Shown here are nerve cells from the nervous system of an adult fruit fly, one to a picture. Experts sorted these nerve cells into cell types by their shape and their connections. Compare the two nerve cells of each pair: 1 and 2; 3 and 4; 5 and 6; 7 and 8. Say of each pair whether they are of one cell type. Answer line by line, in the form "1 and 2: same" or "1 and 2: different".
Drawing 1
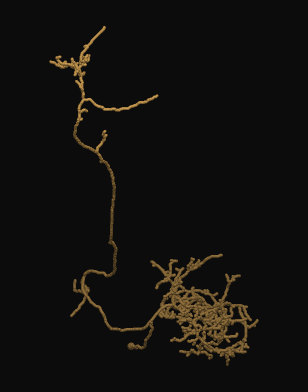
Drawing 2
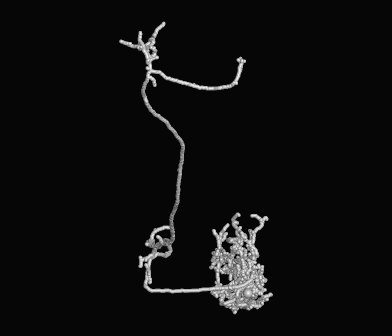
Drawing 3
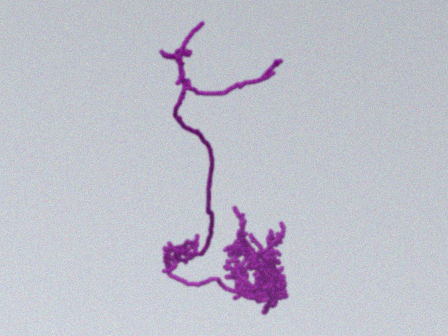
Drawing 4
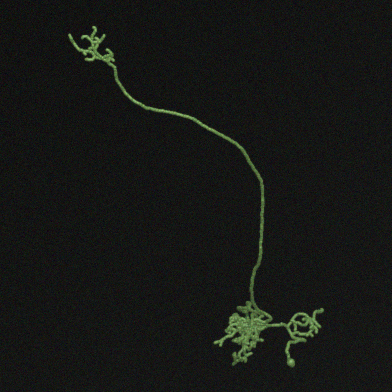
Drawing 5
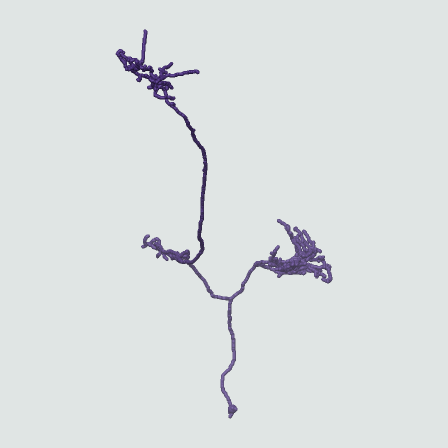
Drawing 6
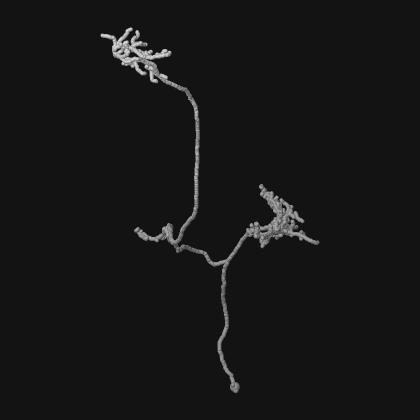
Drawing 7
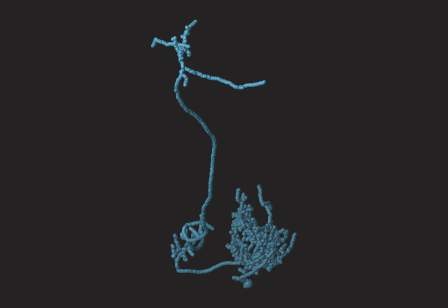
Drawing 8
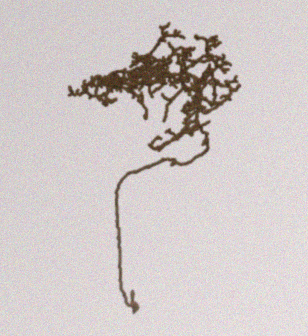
1 and 2: same
3 and 4: different
5 and 6: same
7 and 8: different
